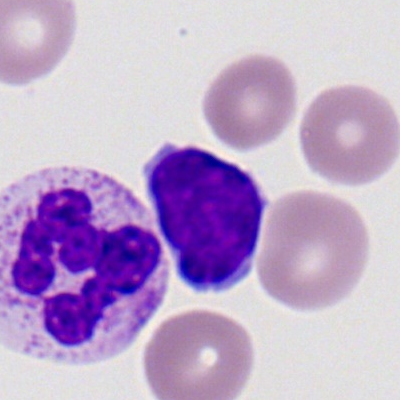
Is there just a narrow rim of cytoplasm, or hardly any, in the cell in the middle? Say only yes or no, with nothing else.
Yes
